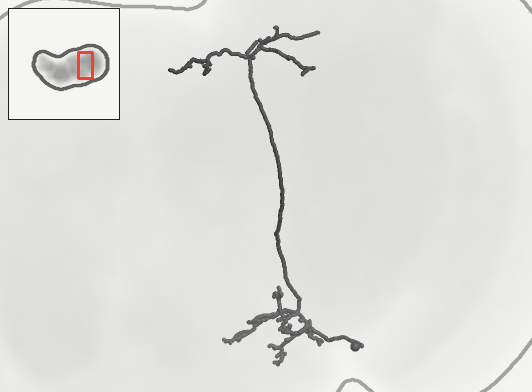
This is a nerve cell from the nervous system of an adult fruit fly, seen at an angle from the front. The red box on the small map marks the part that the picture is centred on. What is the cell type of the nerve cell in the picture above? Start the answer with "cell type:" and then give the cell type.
cell type: PRW007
